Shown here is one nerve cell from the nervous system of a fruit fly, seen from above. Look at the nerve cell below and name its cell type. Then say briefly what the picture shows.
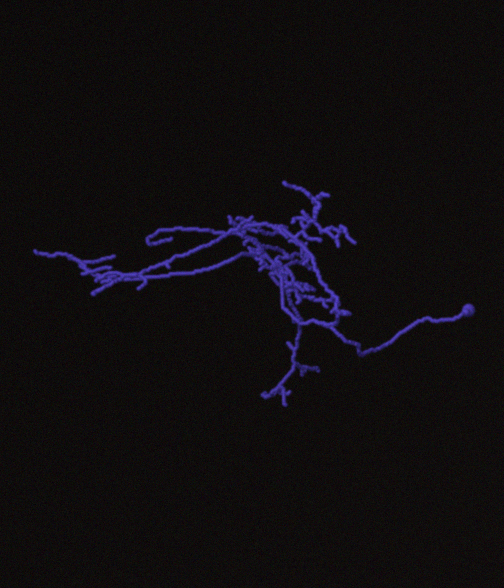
The cell type is SLP189_b. It is a central-brain intrinsic neuron. The cell body is on the right of the picture. The picture shows dozens of branch ends.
